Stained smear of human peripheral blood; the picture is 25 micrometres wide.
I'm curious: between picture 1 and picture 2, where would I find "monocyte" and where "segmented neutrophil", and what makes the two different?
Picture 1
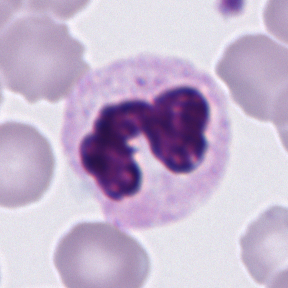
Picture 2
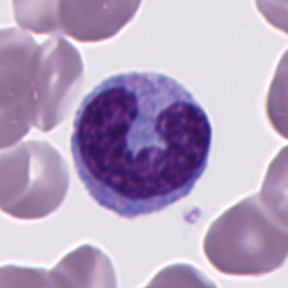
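A segmented neutrophil is shown in picture 1, a monocyte in picture 2. The nucleus of the segmented neutrophil has two broad lobes joined by a thick strand, with dark purple, coarsely clumped chromatin.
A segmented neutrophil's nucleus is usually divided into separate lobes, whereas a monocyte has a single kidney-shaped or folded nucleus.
In the monocyte the chromatin is dark purple and arranged in coarse strands with paler gaps rather than being smooth, and no nucleoli are visible.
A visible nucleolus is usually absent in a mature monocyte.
The cytoplasm is plentiful and pale pink in the segmented neutrophil but pale grey-blue in the monocyte.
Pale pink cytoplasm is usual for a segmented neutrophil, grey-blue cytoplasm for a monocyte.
The neutrophil's cytoplasm holds fine, faint pinkish-lilac granules, while the monocyte's shows only fine, faint granularity with no coarse granules.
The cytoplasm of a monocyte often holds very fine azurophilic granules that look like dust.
No vacuoles are seen in the neutrophil, and no clear vacuoles in the monocyte. The nucleus fills about 40% of the cell's area in the segmented neutrophil and about 60% in the monocyte. The segmented neutrophil is about 15 micrometres across with a round, smooth outline; the monocyte is about 13 micrometres across with a round, slightly fuzzy edge.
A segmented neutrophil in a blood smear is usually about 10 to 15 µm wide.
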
